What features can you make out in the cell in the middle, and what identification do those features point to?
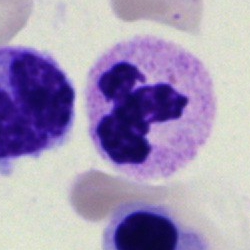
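The chromatin here is dark purple and densely clumped, with no nucleoli visible in the nucleus. Through the cytoplasm, fine pinkish-lilac granules are scattered evenly, and no vacuoles are seen. This cell is a segmented neutrophil.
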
